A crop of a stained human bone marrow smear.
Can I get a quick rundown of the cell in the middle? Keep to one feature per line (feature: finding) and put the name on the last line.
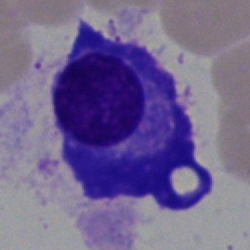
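Chromatin: dark purple, densely stained throughout nucleus.
Cytoplasm: deep, intense blue.
Paler zone: in cytoplasm, beside nucleus, lower right.
Hole: single, clear, round, ringed by cytoplasm, lower right edge.
Name: plasma cell.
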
